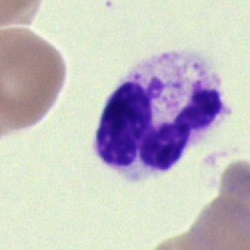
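Segmented neutrophil at the centre of a stained bone marrow smear. Three lobes joined to one another make up the nucleus, the largest of them on the left side of the cell. Its pale pinkish-lilac cytoplasm holds fine purple-pink granules.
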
